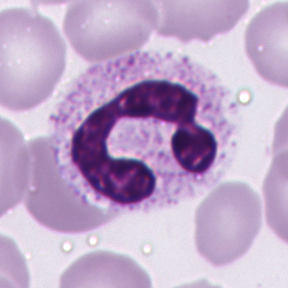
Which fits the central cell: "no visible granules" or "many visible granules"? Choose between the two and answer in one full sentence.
The cell's cytoplasm is rich in visible granules.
